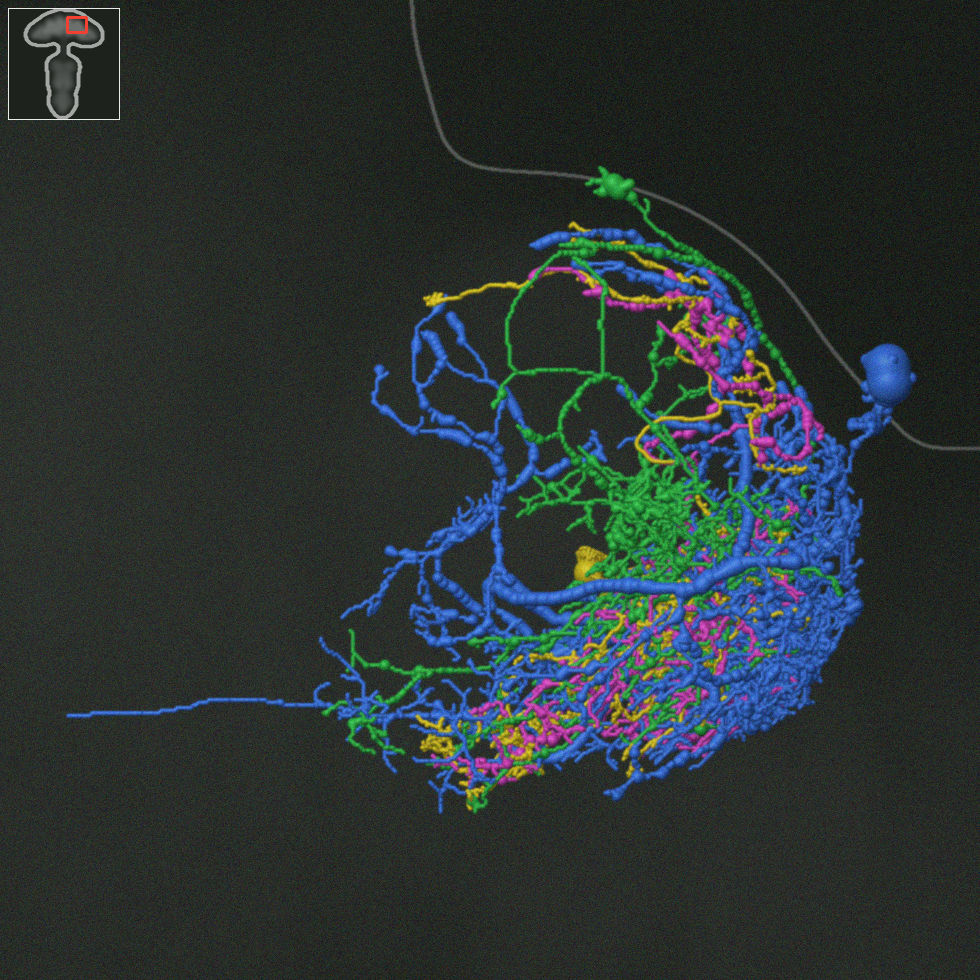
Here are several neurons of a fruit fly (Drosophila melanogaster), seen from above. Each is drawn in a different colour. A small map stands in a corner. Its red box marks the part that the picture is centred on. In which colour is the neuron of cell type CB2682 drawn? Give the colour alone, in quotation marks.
"magenta"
